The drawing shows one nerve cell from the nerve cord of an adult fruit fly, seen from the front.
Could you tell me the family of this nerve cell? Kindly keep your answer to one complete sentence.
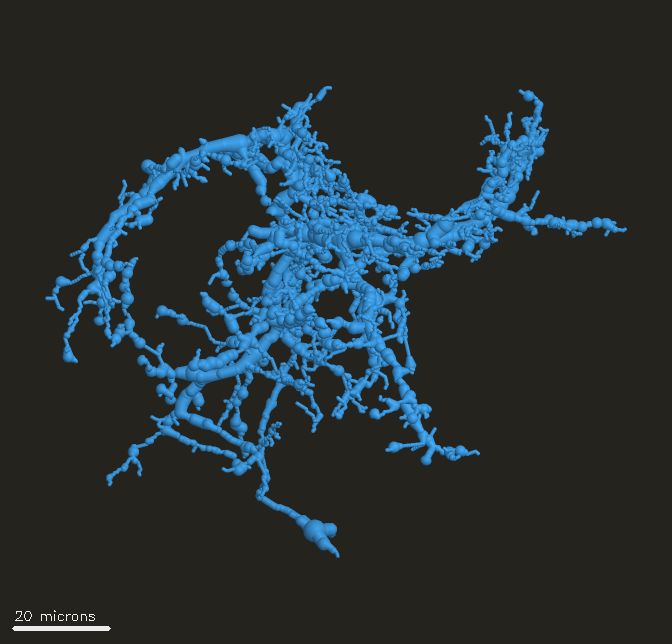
Of the families, hemilineage 03B is the one for this nerve cell.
